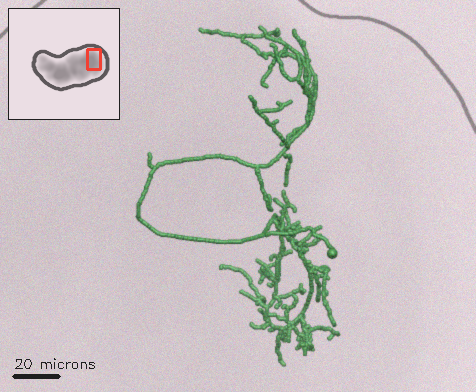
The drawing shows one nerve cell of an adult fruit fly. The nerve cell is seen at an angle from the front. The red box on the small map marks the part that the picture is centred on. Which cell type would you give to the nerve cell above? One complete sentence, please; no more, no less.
The cell type to which this nerve cell belongs is AVLP225_b3.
